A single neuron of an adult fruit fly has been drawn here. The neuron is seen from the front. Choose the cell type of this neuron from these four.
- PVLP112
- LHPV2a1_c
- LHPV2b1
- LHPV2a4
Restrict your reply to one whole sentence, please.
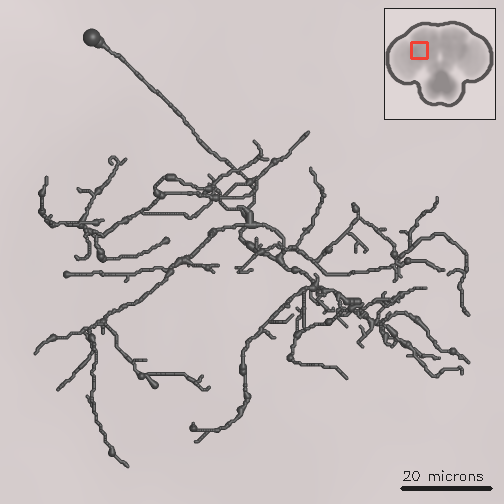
The cell type name PVLP112 applies to this neuron.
